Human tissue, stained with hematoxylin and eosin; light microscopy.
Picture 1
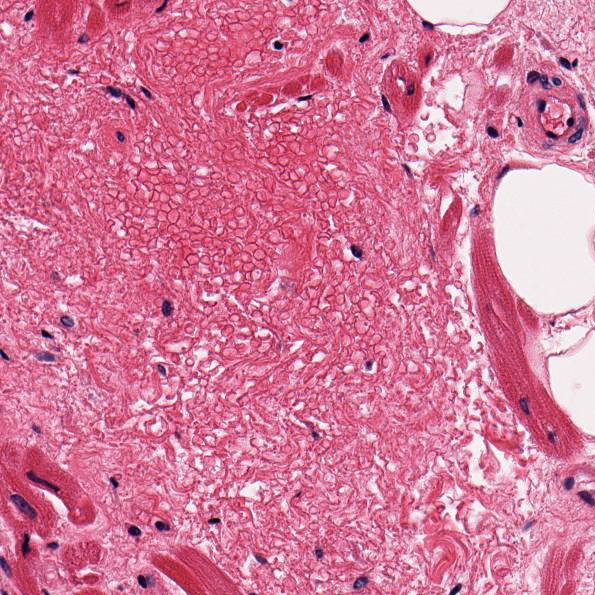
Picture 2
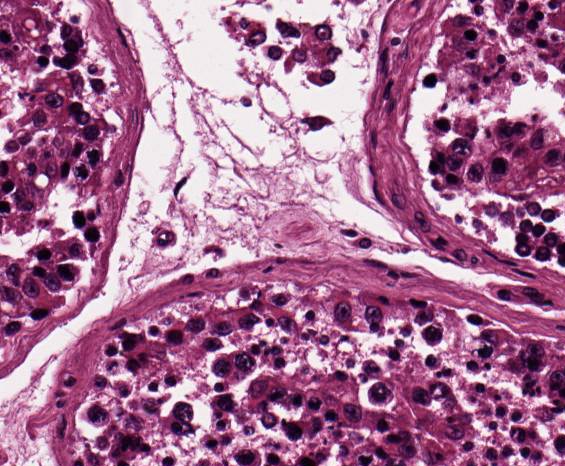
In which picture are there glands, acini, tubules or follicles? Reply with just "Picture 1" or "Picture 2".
Picture 2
